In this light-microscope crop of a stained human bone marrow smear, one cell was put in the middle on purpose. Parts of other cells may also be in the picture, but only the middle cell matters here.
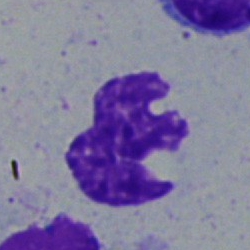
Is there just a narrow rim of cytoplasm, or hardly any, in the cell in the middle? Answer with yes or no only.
Yes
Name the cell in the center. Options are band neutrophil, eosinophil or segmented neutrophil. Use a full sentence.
In this crop, the cell at the very middle is a segmented neutrophil.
